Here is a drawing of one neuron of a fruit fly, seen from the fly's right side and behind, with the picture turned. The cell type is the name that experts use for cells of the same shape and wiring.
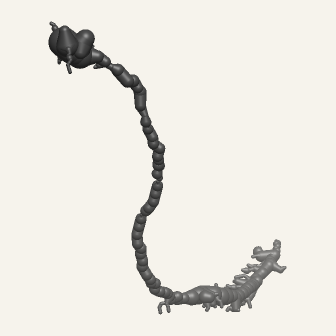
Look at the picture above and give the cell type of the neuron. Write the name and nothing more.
L2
